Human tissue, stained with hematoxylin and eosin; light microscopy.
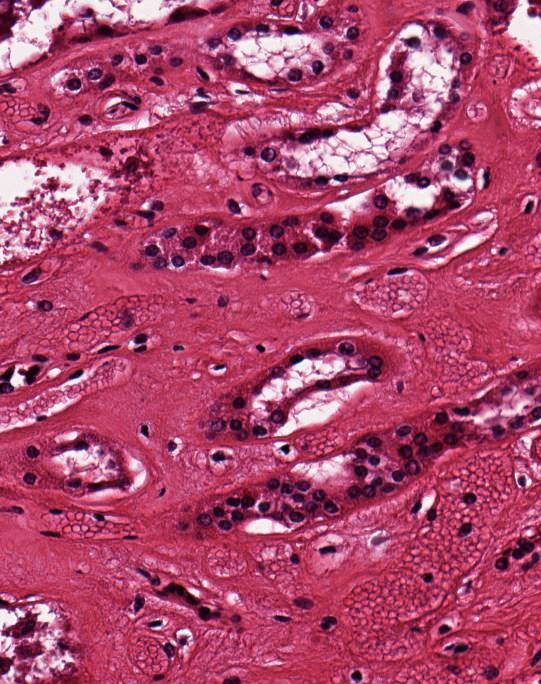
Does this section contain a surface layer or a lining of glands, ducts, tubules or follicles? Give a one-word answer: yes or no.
Yes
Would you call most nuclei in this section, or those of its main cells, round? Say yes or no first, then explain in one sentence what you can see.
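Yes. The cells lining the units have small, round, darkly stained nuclei.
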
